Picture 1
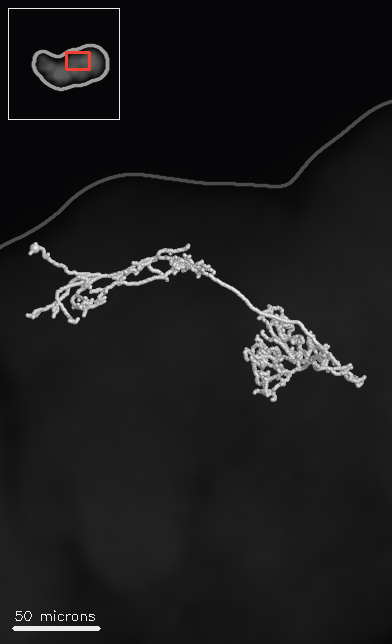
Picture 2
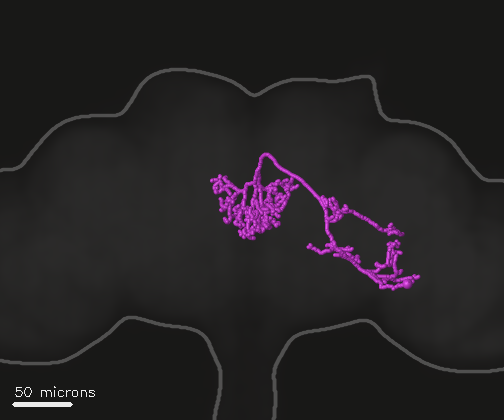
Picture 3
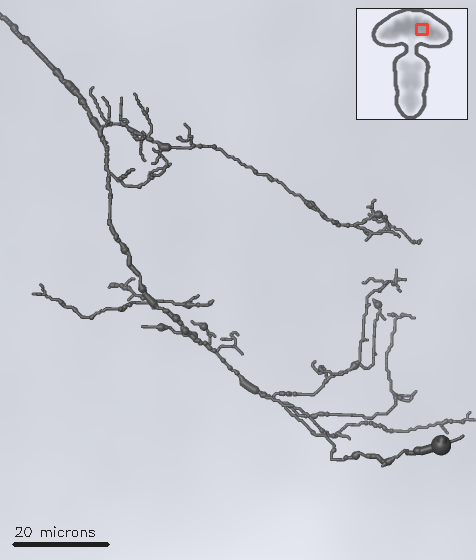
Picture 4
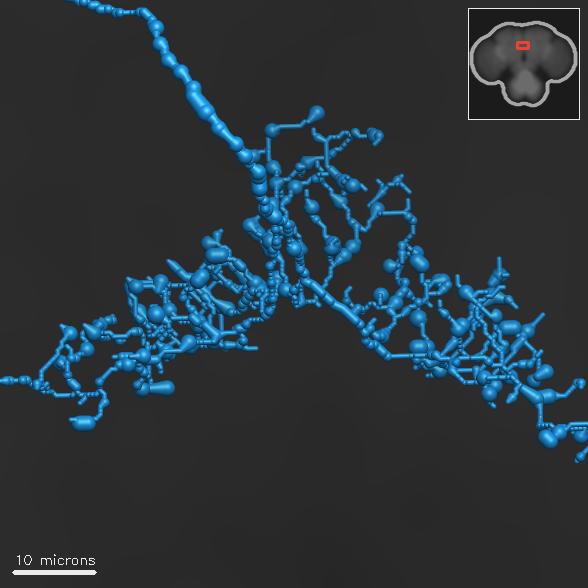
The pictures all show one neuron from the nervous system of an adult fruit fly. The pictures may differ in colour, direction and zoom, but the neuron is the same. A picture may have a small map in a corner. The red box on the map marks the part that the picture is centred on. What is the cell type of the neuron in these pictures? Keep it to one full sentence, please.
This neuron is typed as FB2H_b.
